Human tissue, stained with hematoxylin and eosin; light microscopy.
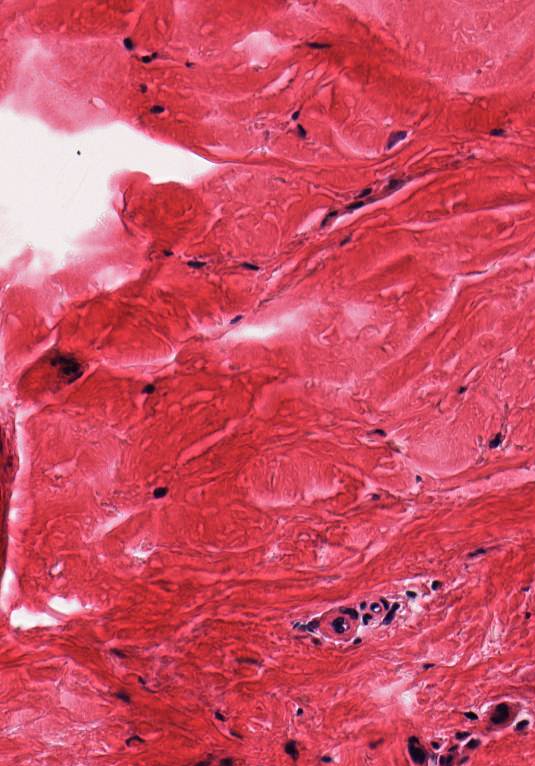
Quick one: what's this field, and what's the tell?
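The tissue is dermis. To begin, dense, deeply eosinophilic collagenous tissue fills nearly the whole field.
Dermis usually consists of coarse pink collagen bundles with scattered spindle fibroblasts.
Next, cells are sparse, their small dark elongated nuclei lying singly between the collagen bundles.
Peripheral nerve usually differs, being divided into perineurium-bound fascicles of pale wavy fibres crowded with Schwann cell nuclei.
The deep eosinophilia and sparse nuclei here set the field apart from that. Finally, neither adipocytes nor epithelium appear anywhere.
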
